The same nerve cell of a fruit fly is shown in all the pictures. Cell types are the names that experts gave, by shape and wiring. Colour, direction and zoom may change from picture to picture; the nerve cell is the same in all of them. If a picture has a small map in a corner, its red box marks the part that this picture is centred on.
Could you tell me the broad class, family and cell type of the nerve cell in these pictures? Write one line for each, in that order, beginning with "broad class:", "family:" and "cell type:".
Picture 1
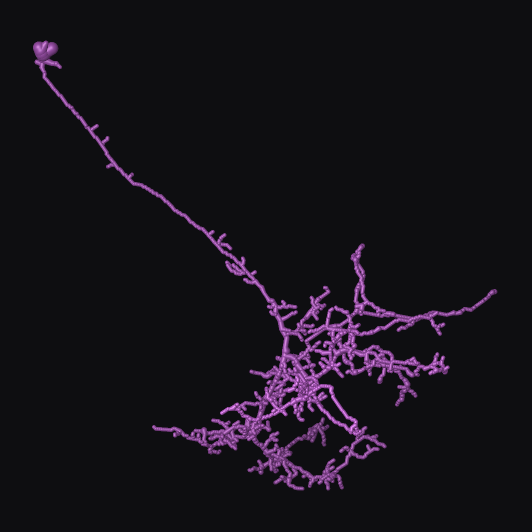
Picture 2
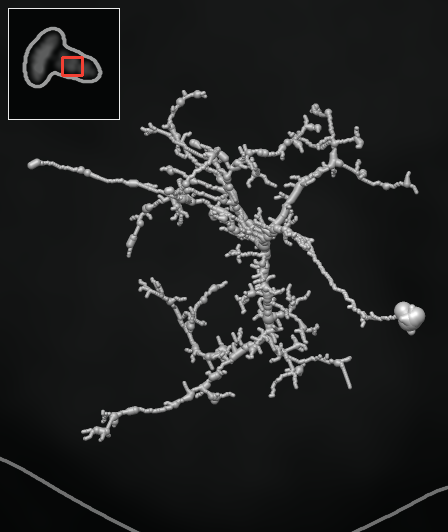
broad class: nerve-cord intrinsic neuron
family: hemilineage 12A
cell type: vMS12_d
